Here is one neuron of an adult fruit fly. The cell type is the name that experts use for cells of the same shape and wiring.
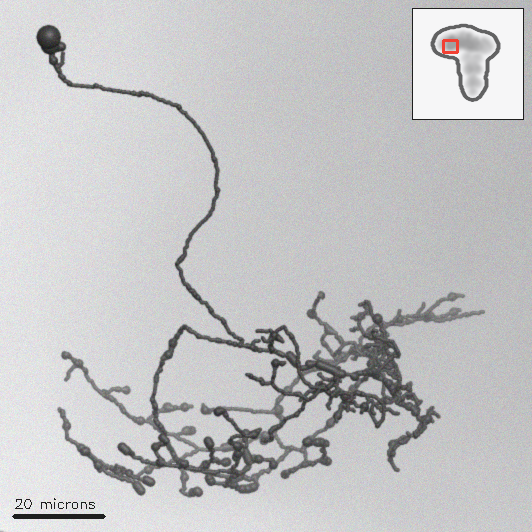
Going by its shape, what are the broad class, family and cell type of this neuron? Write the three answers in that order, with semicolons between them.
central-brain intrinsic neuron; hemilineage LHa3; LHAV3o1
